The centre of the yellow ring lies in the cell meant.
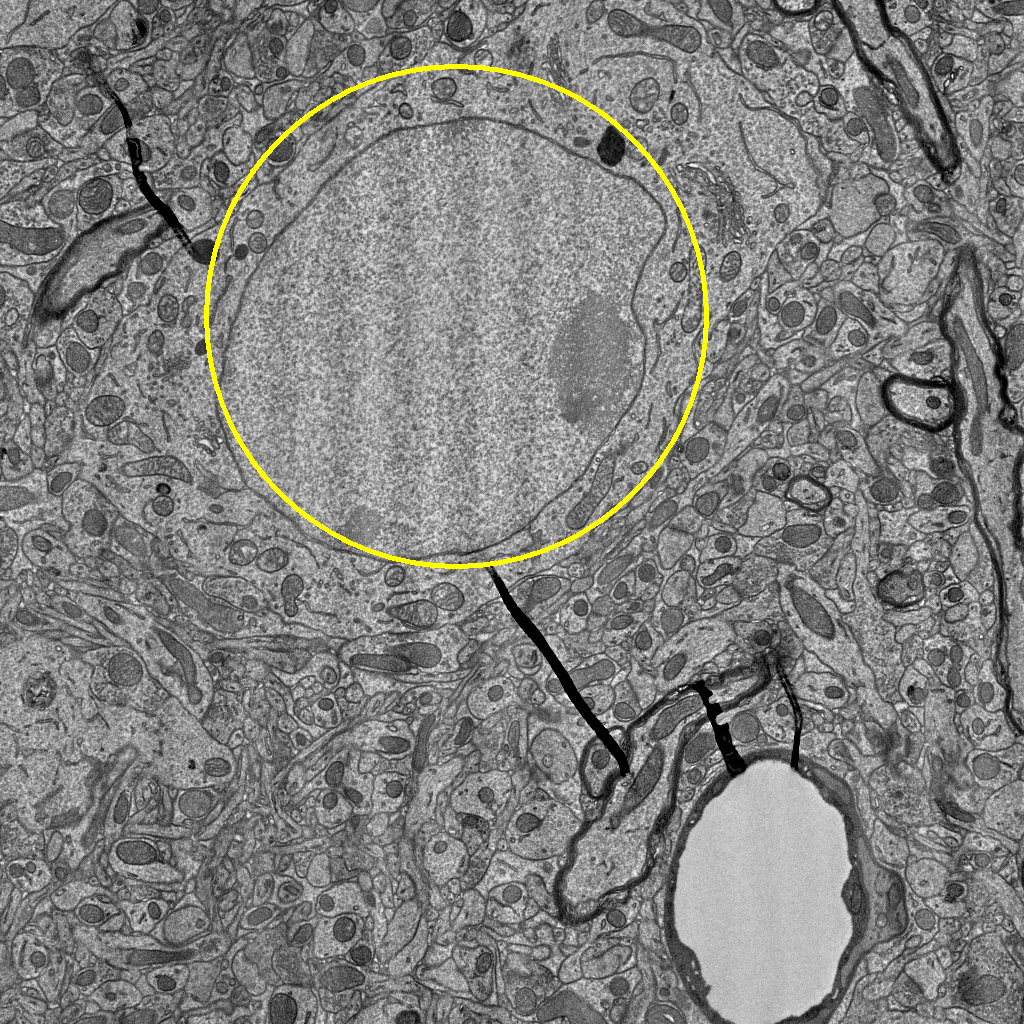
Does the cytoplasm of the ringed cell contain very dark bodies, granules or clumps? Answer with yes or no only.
Yes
